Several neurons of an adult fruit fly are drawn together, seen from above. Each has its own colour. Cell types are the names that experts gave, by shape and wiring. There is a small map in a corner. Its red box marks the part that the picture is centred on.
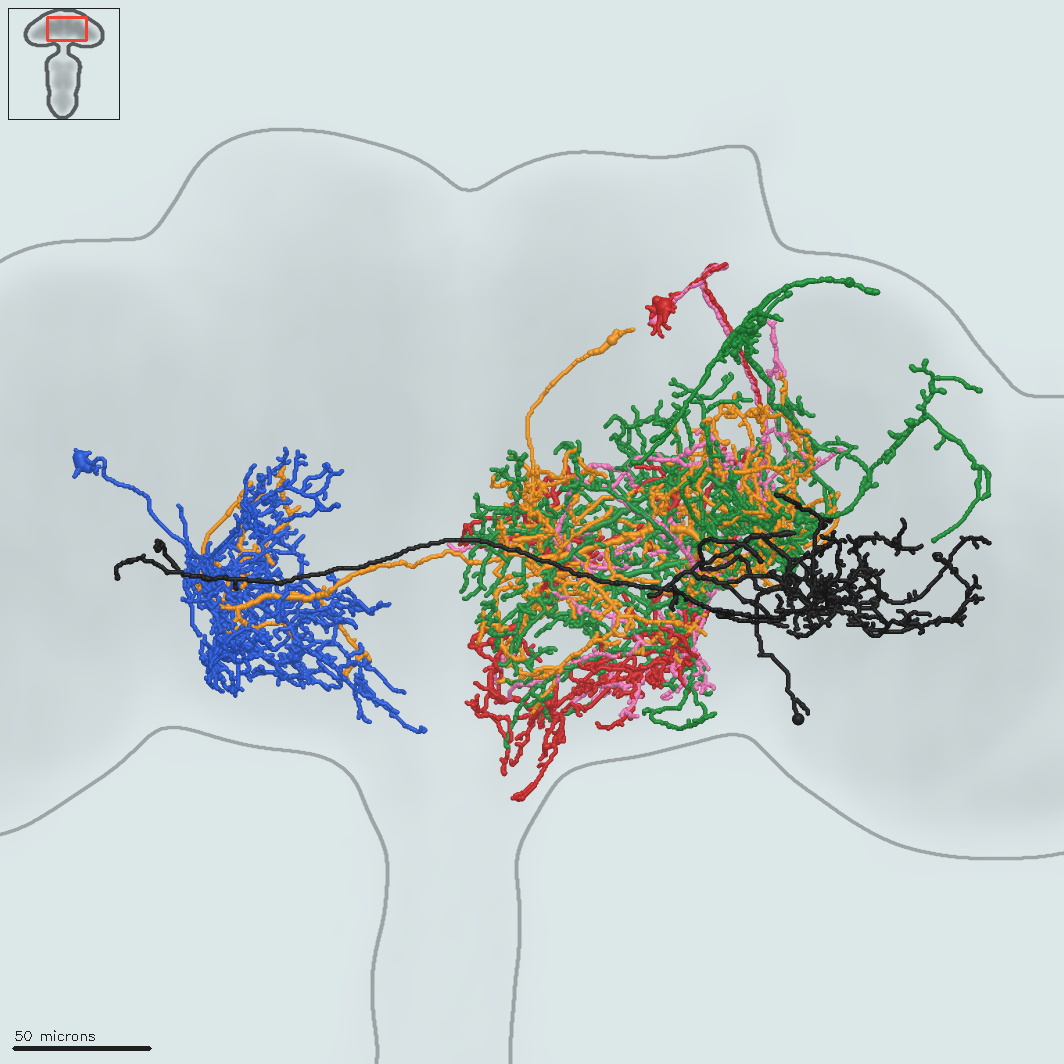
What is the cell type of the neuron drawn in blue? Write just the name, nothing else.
GNG565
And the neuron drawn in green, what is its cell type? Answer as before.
GNG506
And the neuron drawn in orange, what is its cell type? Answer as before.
GNG633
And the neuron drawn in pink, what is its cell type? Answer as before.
GNG464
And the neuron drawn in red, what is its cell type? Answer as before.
GNG492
